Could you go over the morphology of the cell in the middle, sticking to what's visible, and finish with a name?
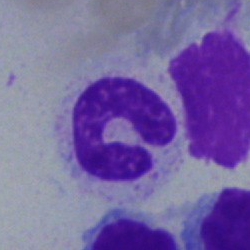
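Curved into a horseshoe shape, the nucleus has its opening facing right. Its chromatin is dense and clumped, with small lighter patches. The cytoplasm is pale with a faint lilac-pink tinge, and fine small granules are scattered through it. Identification: band neutrophil.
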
